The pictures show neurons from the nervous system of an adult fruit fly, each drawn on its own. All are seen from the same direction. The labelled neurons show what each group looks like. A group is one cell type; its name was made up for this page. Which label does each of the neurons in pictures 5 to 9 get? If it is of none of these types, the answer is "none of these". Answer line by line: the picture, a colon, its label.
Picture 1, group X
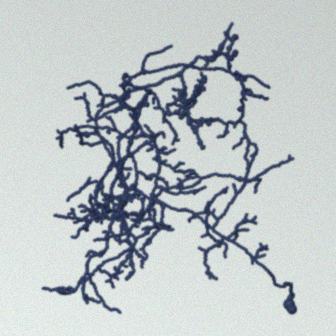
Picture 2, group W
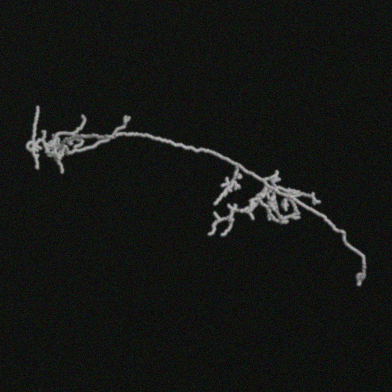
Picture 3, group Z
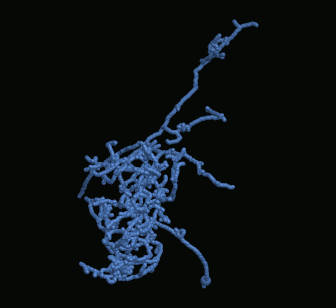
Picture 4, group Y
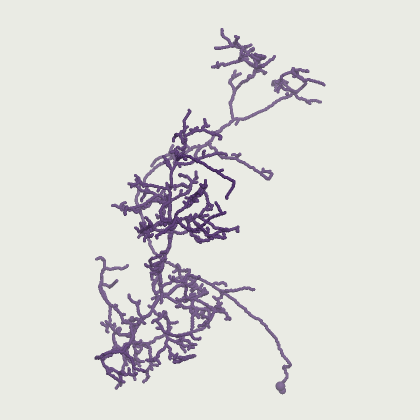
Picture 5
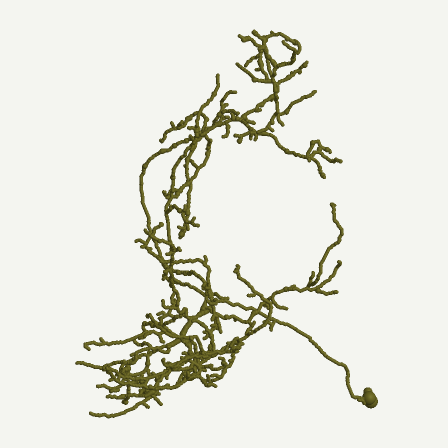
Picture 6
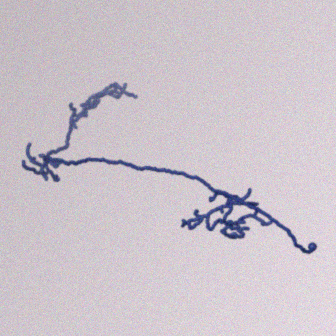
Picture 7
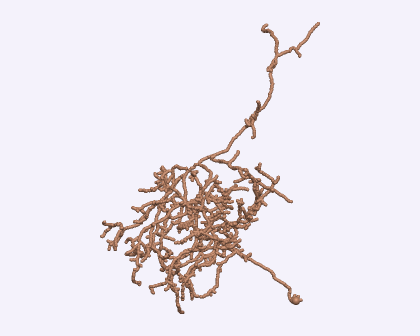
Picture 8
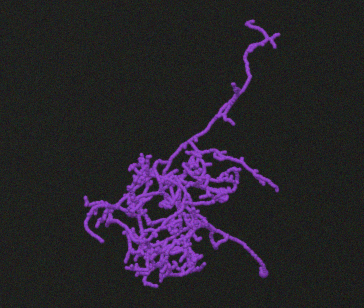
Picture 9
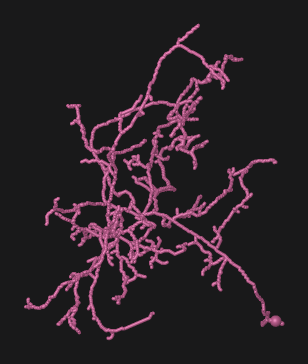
5: none of these
6: group W
7: group Z
8: group Z
9: group X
